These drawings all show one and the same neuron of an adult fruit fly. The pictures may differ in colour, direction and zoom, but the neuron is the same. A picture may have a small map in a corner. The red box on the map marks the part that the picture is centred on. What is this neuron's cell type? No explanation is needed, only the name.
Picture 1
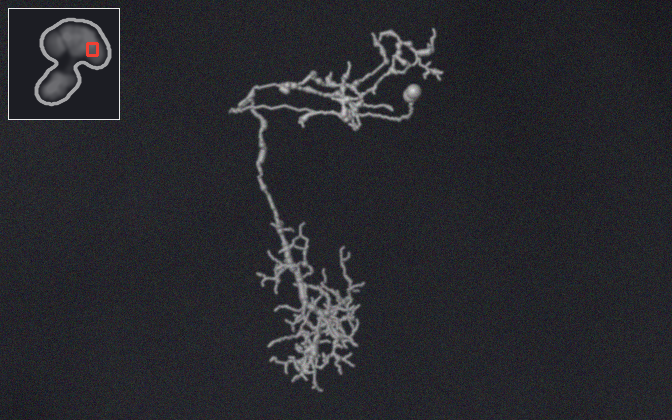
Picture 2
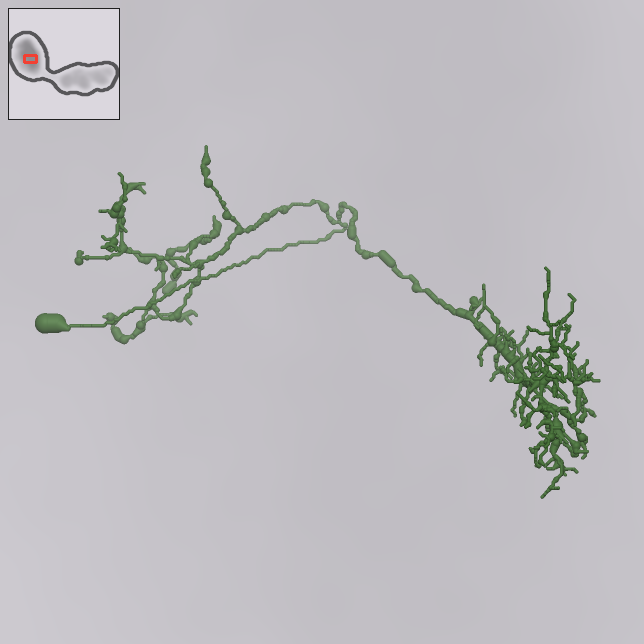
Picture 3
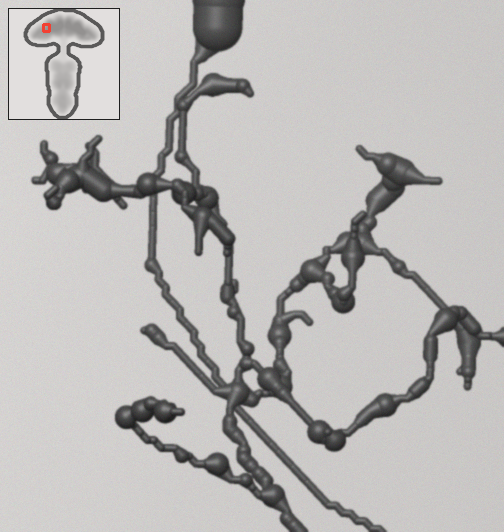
LC17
